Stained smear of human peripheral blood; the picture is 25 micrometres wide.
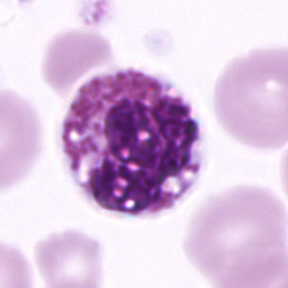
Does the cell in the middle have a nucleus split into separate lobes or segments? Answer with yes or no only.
Yes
